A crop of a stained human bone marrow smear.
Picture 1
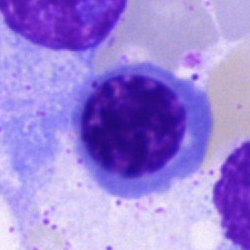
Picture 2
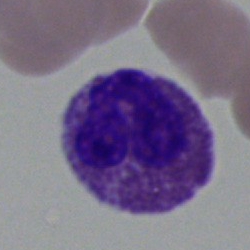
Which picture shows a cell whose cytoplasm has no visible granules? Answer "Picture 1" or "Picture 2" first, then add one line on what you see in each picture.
Picture 1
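In picture 1: The cytoplasm contains no visible granules.
In picture 2: The cytoplasm is speckled with fine purplish granules.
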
